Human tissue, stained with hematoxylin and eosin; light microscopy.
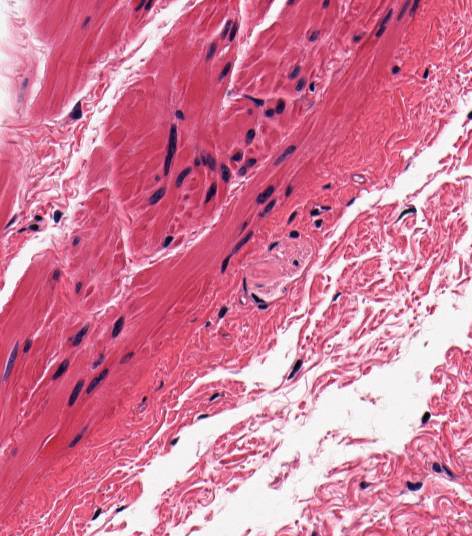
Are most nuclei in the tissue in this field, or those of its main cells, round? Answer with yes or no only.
No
